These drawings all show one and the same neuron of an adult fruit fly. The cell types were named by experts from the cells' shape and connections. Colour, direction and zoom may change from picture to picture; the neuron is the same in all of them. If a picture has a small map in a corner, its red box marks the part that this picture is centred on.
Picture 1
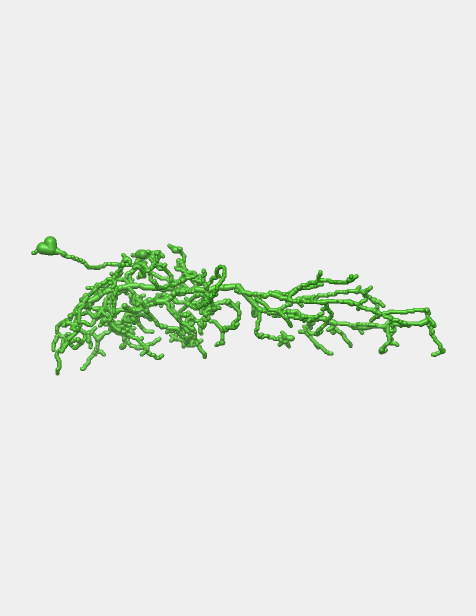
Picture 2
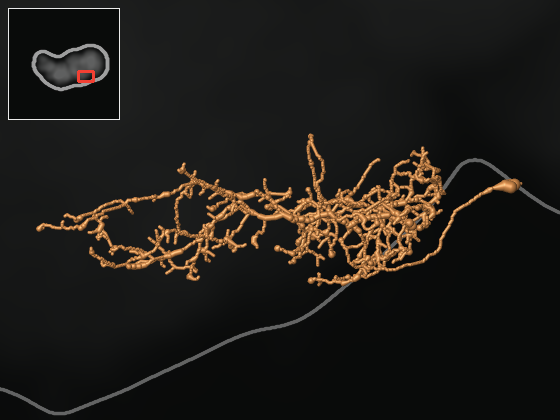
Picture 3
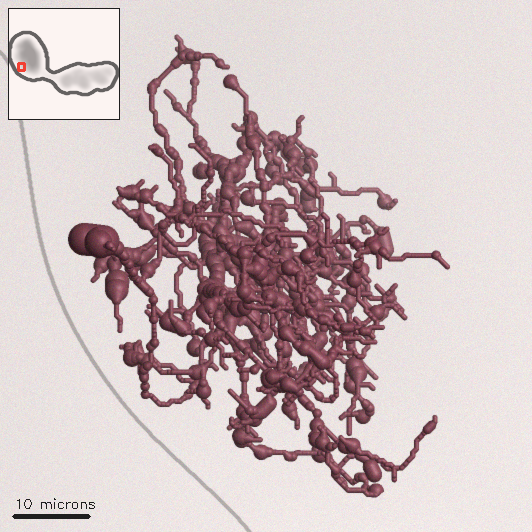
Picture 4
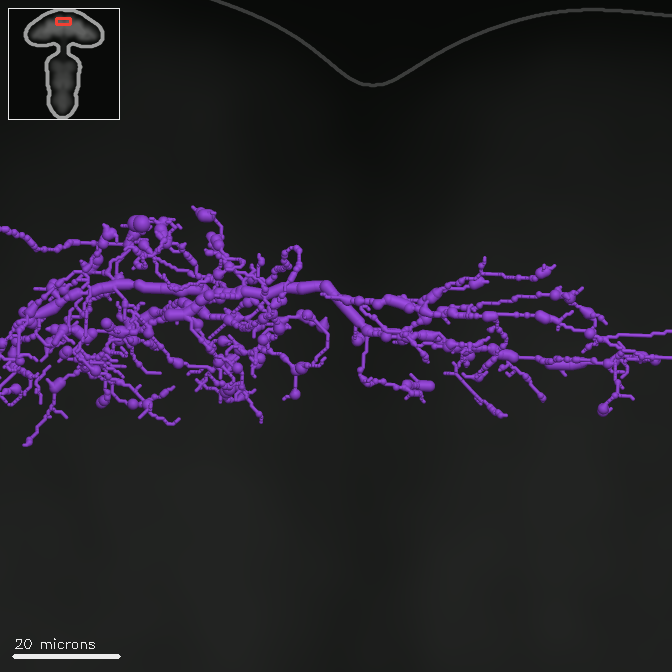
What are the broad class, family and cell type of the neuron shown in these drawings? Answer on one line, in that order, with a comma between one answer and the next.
central-brain intrinsic neuron, hemilineage TRdm, GNG391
